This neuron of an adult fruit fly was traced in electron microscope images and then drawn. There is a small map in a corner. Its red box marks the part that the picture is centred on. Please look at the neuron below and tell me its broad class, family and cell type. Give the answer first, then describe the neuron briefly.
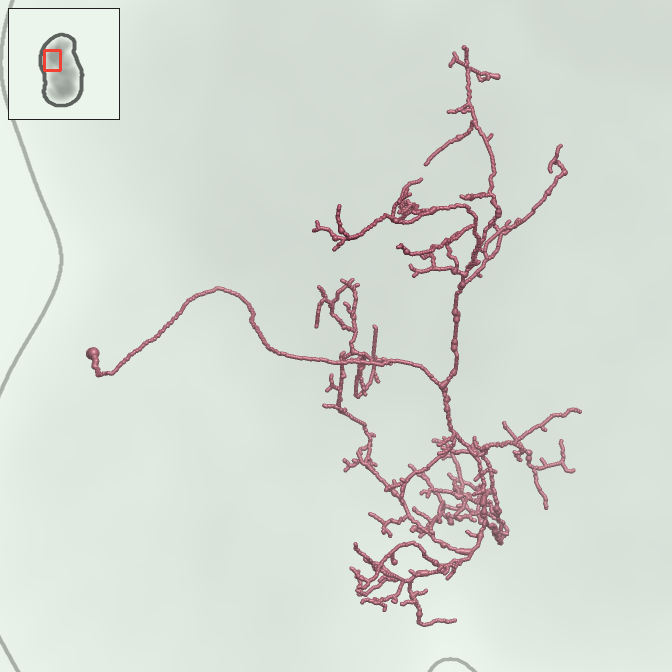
This is a nerve-cord intrinsic neuron. The family is hemilineage 02A. The cell type is IN02A029. Its cell body lies on the left of the picture. The picture shows dozens of branch ends.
